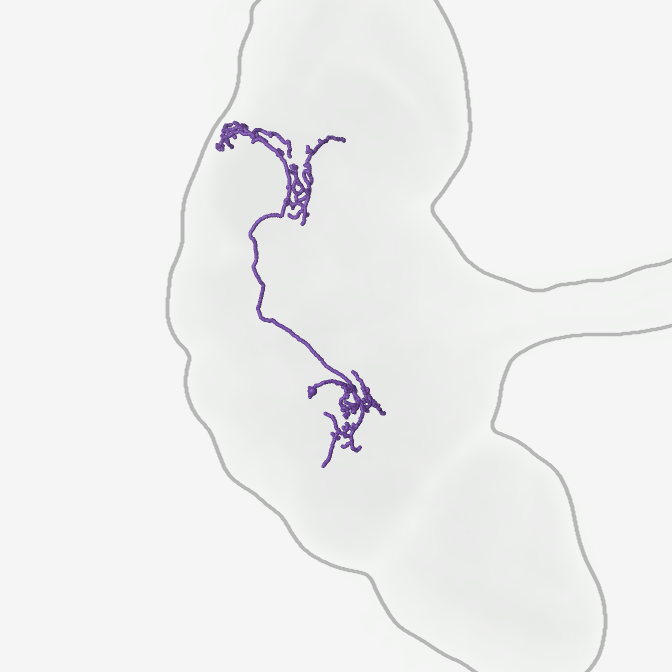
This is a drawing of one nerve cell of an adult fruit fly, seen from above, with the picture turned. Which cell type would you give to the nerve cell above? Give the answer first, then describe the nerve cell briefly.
The cell type is SLP403. It is a central-brain intrinsic neuron. It is in the brain and does not reach the nerve cord. Its cell body lies in the middle of the picture.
